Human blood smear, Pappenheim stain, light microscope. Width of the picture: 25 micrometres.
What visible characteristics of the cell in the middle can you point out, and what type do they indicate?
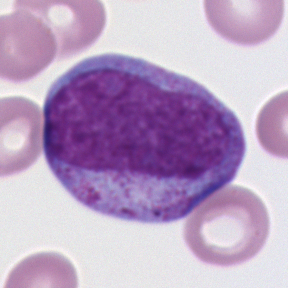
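Look at the nucleus first: it sits in the upper part of the cell, and most of the cytoplasm gathers below it. In that cytoplasm lie fine reddish-purple granules, but no clear vacuoles. The surface has no projections or blebs. This is an atypical promyelocyte.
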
